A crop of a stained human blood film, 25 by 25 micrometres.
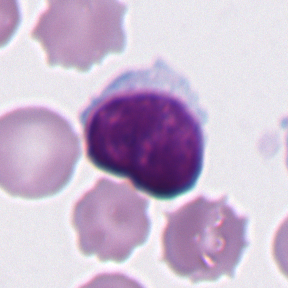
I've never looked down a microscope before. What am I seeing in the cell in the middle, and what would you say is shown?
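Start with the chromatin: dark purple and coarsely clumped. Now the cytoplasm, which is pale blue and sits mostly on the upper side of the nucleus, like a cap. See how its upper edge is ragged, with small irregular projections. This is a typical lymphocyte.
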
